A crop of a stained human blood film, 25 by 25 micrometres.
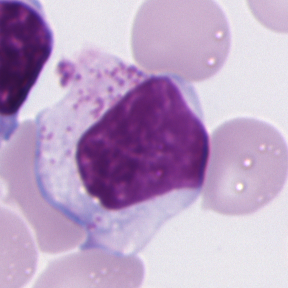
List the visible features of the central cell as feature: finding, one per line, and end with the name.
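Nuclear shape: angular, roughly five-sided, unlobed, about 12 micrometres across
Position: off-centre, toward the right of the cell
Cytoplasm: pale, faintly bluish-grey, a wide rim mainly left of the nucleus
Granules: small, purple-red, scattered, densest upper left
Identity: large granular lymphocyte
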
